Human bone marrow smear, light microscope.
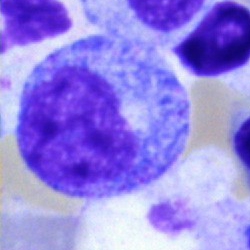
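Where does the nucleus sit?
Off-centre, toward the left side of the cell, with an indentation on its right side.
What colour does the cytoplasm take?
Blue, with a pale area lying against that indentation.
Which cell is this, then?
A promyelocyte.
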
